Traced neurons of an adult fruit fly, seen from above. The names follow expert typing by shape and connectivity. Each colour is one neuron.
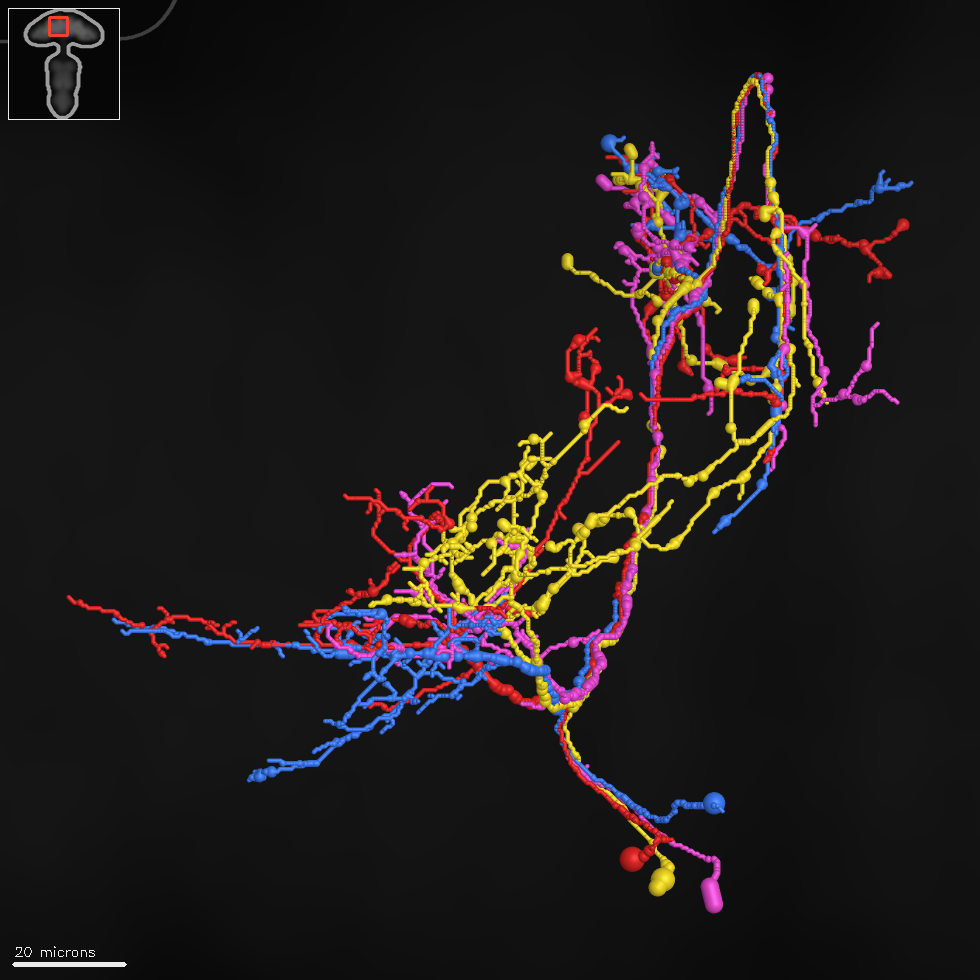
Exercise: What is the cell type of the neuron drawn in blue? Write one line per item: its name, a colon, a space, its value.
cell type: CB4124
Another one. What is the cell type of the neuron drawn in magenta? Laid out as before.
cell type: CB1949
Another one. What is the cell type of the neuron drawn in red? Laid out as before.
cell type: SMP307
